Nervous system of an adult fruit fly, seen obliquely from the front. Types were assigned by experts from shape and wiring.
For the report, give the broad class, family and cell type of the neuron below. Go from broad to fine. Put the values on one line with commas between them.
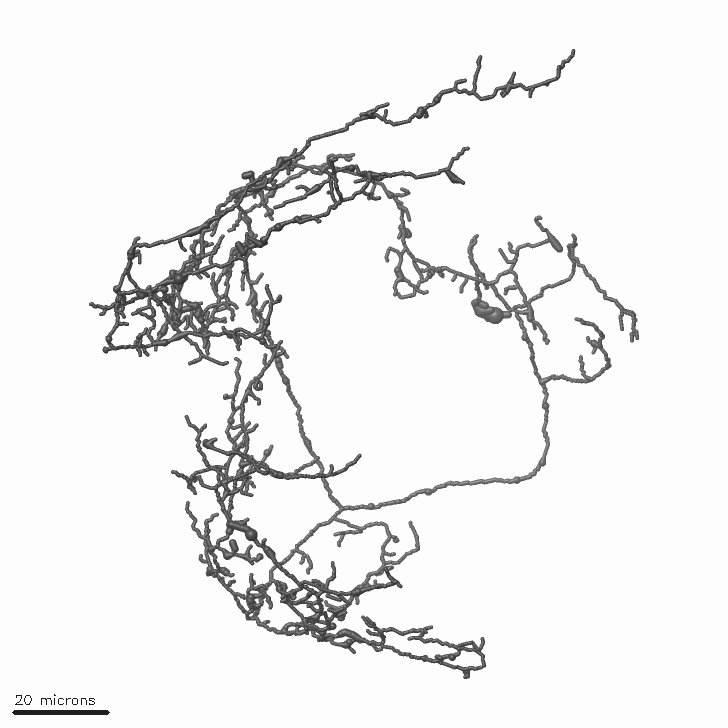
nerve-cord intrinsic neuron, hemilineage 19A, IN19A043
